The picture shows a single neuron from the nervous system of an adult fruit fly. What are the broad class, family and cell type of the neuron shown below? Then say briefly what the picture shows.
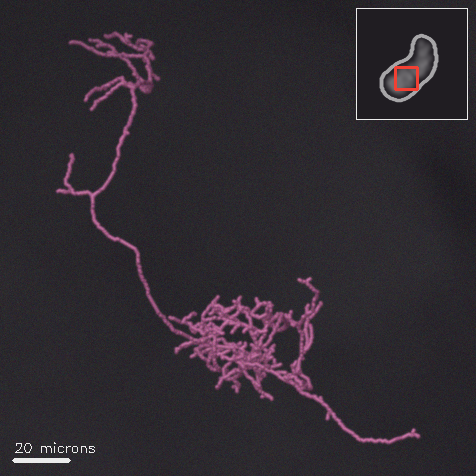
It is a central-brain intrinsic neuron. The family is hemilineage VESa2. Its cell type is VES032. By the scale bar it is about 150 microns tall in this view. The picture shows dozens of branch ends.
